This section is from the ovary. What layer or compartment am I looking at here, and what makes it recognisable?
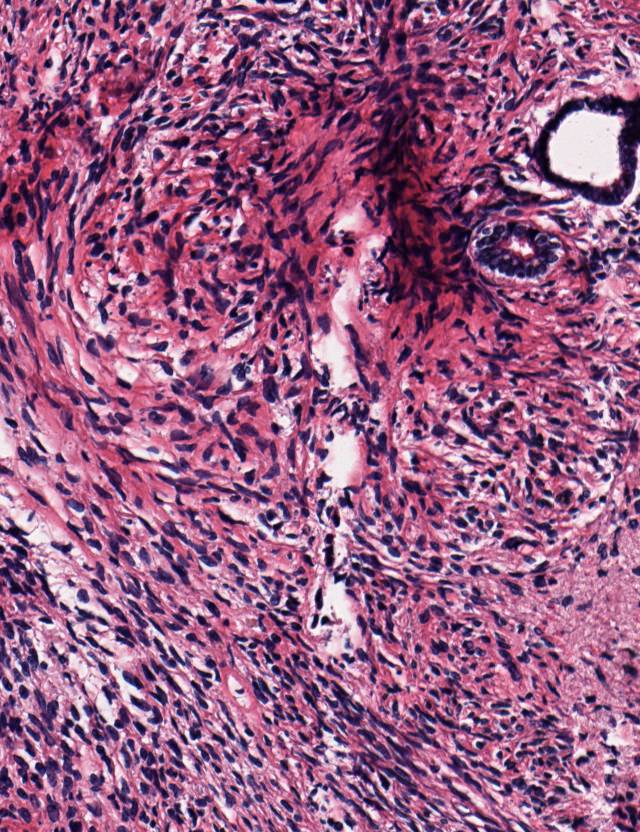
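The field shows ovarian cortex. Densely packed spindle cells fill nearly the whole field in interlacing fascicles and vague whorls.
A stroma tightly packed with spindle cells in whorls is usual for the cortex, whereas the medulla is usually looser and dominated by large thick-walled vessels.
The cells have elongated to ovoid dark-staining nuclei and pale pink cytoplasm with indistinct borders. Two small glands sit at the upper right edge, the uppermost with a wide, empty, white lumen.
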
